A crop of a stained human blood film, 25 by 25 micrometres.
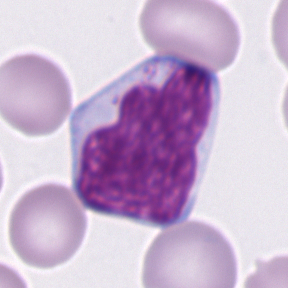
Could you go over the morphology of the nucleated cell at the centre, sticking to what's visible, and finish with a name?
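Off-centre toward the lower right, the nucleus almost reaches the cell edge there. Broad indentation on its upper-left side. Chromatin dark purple and coarsely clumped, with paler streaks between the clumps; no distinct nucleoli. Cell type: large granular lymphocyte.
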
